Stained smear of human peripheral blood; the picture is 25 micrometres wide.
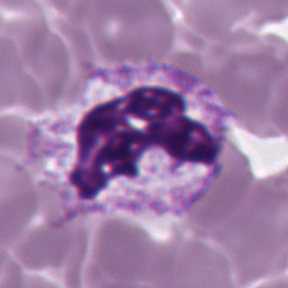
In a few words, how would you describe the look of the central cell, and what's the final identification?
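The cell has a roughly round outline with a slightly ragged, granular edge. Its nucleus is divided into several lobes, which remain joined to one another. The cytoplasm is pale, almost colourless, and widest below the nucleus, with fine lilac-violet granules scattered throughout it. This is a segmented neutrophil.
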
